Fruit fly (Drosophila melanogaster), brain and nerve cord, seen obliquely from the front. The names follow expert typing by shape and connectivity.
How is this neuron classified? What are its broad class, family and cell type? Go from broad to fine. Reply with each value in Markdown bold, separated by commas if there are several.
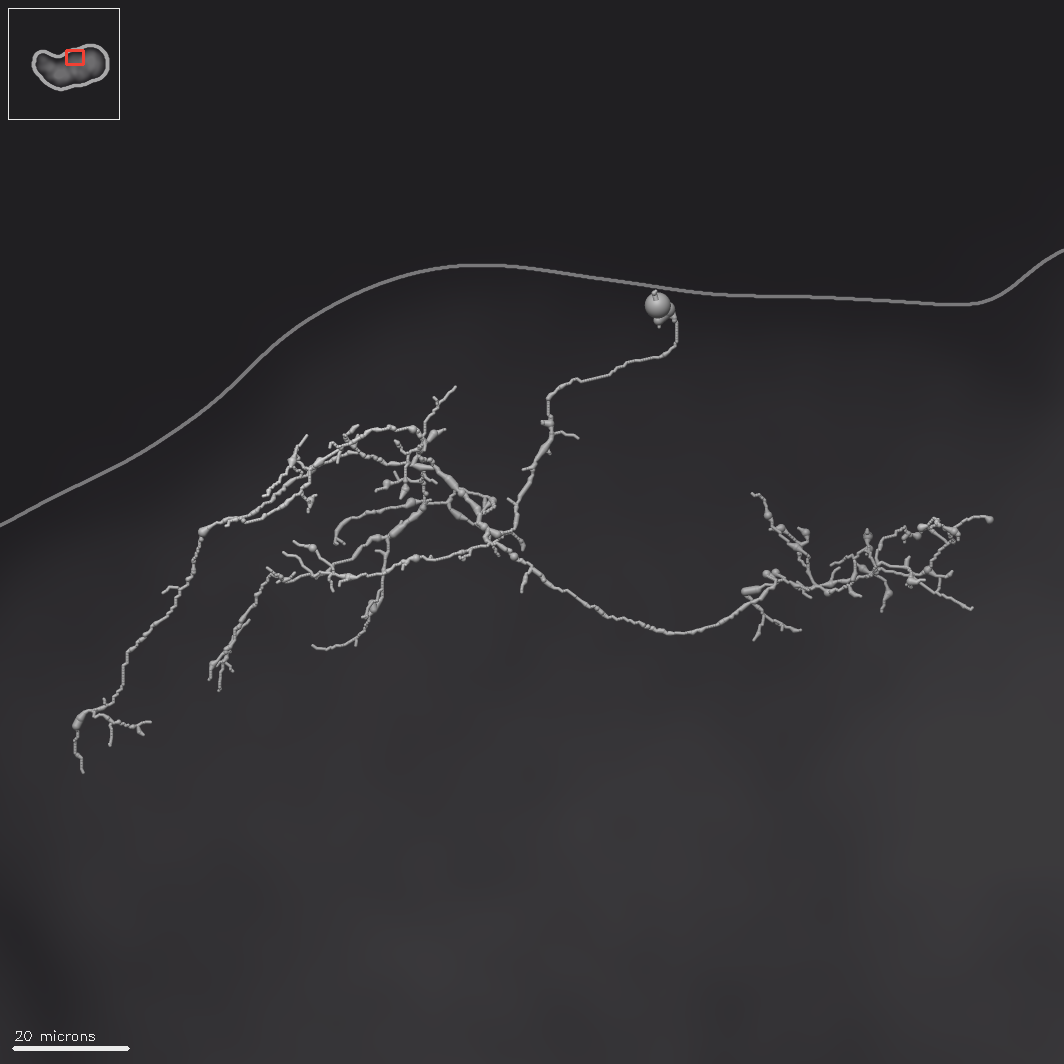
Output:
**central-brain intrinsic neuron**, **hemilineage CLp1**, **SLP412_b**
